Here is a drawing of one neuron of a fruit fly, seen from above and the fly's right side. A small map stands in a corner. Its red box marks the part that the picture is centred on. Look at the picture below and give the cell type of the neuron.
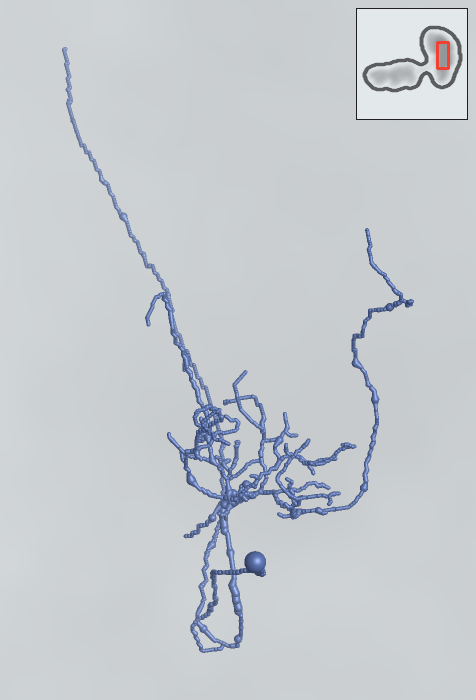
LHPV3a2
